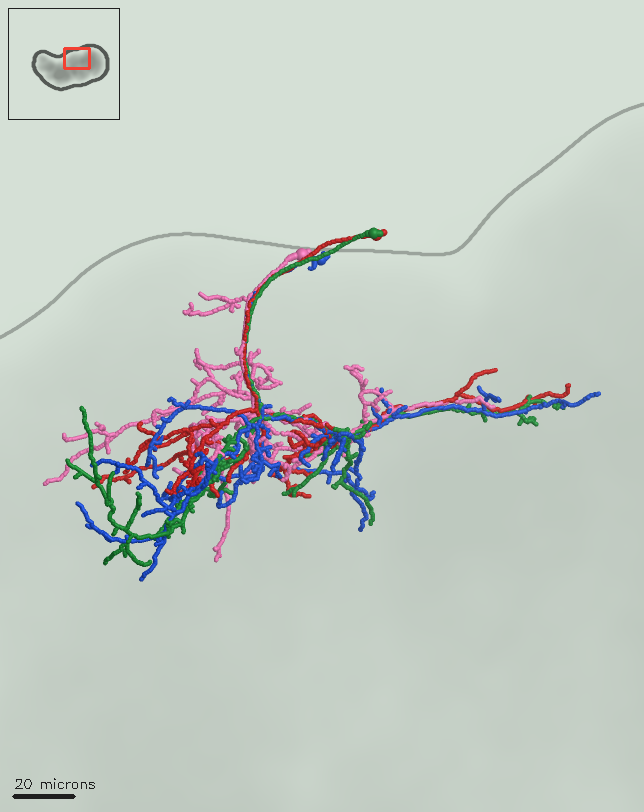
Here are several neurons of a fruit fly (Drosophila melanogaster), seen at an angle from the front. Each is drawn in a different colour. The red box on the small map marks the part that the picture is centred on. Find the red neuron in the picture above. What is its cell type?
CB3187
